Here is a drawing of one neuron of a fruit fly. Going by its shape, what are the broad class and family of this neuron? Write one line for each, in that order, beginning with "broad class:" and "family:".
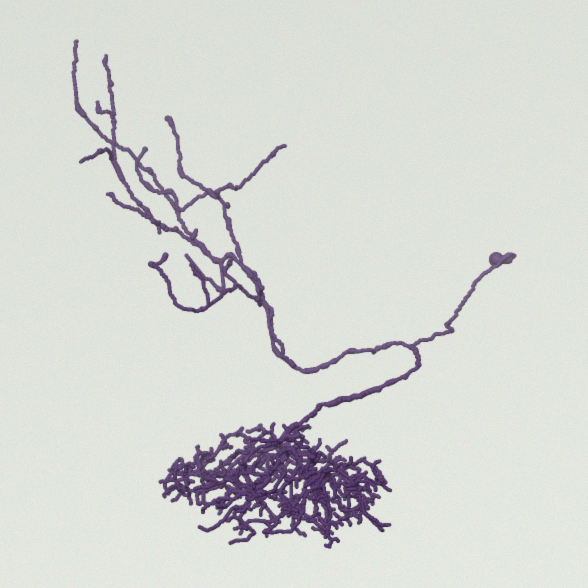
broad class: visual projection neuron
family: LT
